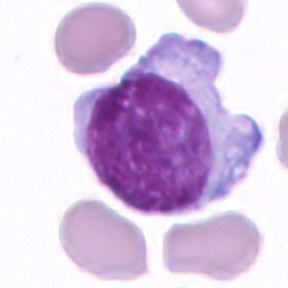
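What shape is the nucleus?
Round to oval, smooth, unindented.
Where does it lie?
Off-centre, lower left; the cytoplasm is wider on the upper right.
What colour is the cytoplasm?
Pale grey-blue, deeper blue at its outer edge.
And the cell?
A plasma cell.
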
